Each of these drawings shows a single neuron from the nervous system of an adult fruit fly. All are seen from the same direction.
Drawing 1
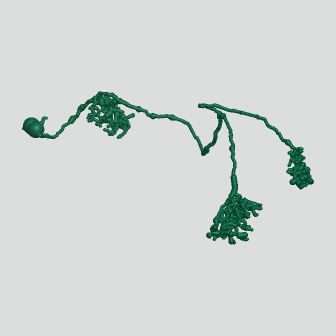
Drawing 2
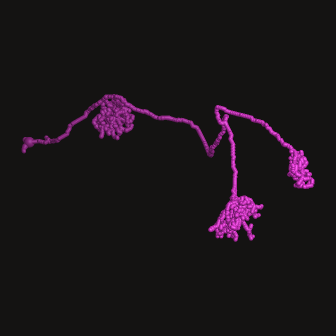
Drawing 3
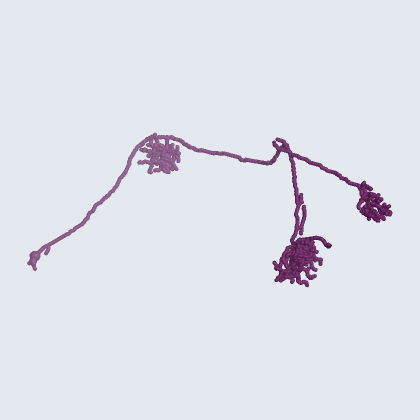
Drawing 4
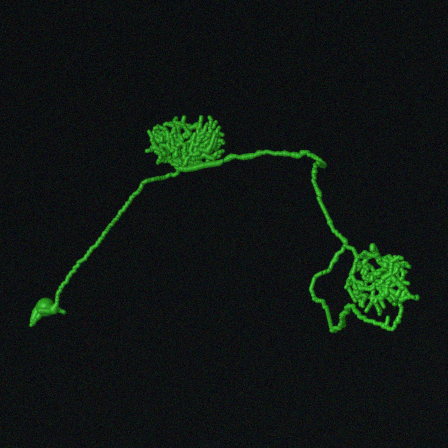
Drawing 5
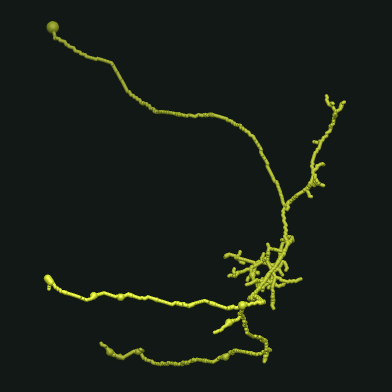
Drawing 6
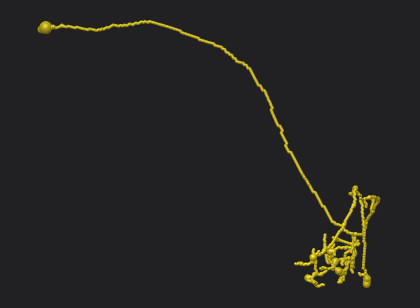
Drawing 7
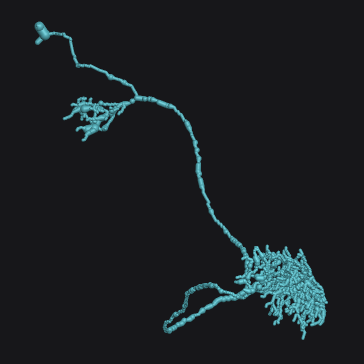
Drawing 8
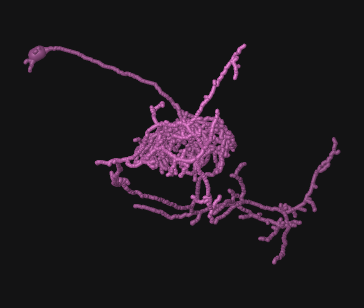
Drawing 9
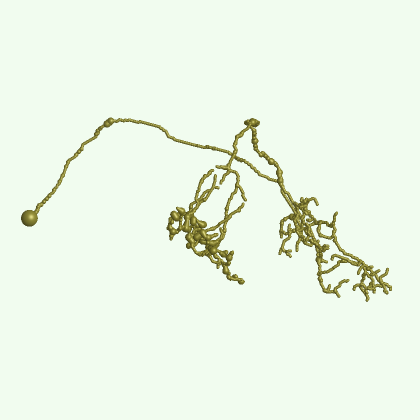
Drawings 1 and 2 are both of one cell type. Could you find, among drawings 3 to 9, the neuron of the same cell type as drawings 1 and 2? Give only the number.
3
